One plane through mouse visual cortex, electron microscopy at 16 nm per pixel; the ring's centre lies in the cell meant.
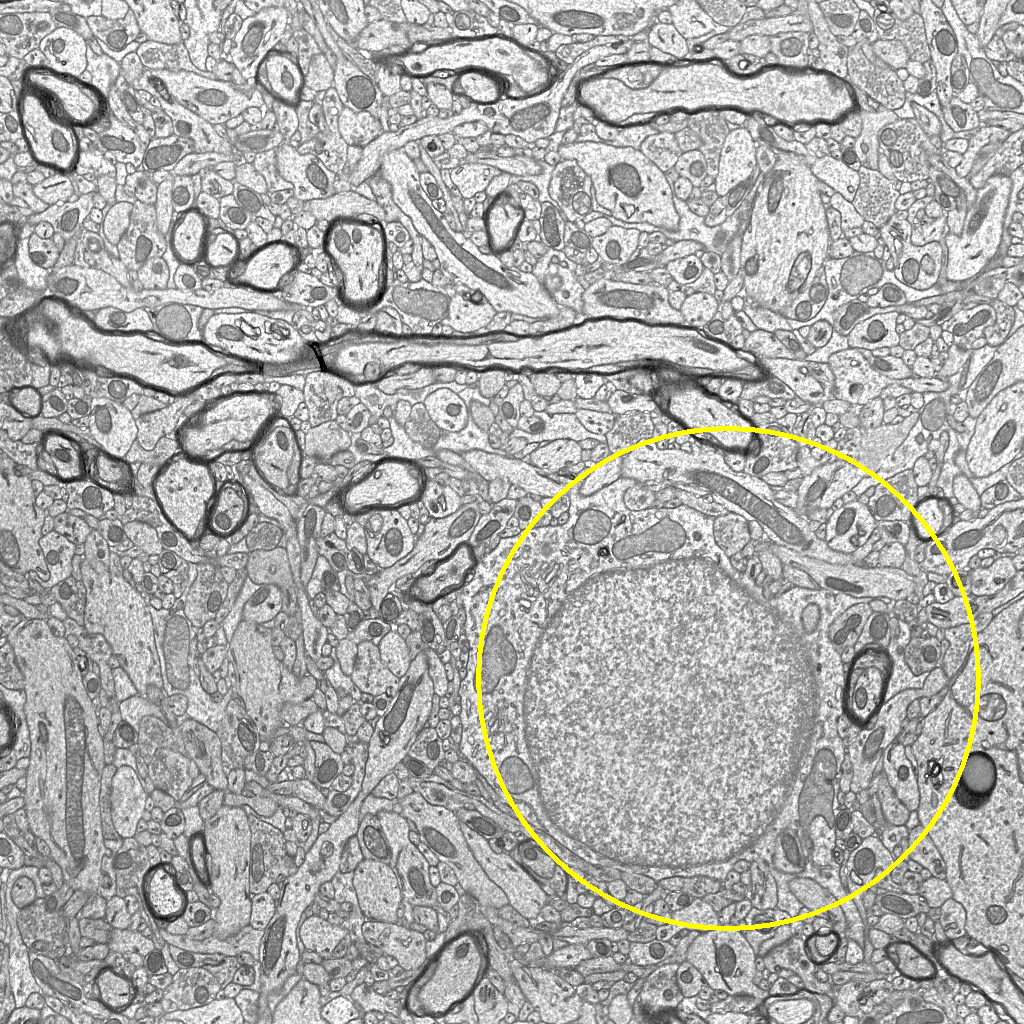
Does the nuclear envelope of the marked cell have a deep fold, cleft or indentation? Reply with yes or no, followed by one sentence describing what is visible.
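No. The nuclear envelope runs smoothly around the nucleus without deep folds or indentations.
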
